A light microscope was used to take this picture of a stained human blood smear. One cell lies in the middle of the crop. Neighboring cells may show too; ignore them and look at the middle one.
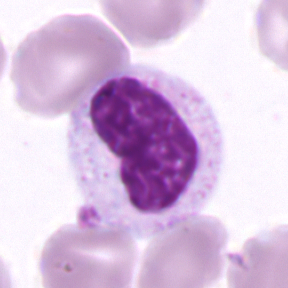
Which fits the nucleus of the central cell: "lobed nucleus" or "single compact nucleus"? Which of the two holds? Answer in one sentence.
What its nucleus forms is one compact round, oval or kidney-shaped mass.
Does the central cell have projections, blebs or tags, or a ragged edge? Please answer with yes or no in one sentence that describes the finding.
No, the outline of this cell is smooth and free of projections.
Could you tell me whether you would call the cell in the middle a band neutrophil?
yes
